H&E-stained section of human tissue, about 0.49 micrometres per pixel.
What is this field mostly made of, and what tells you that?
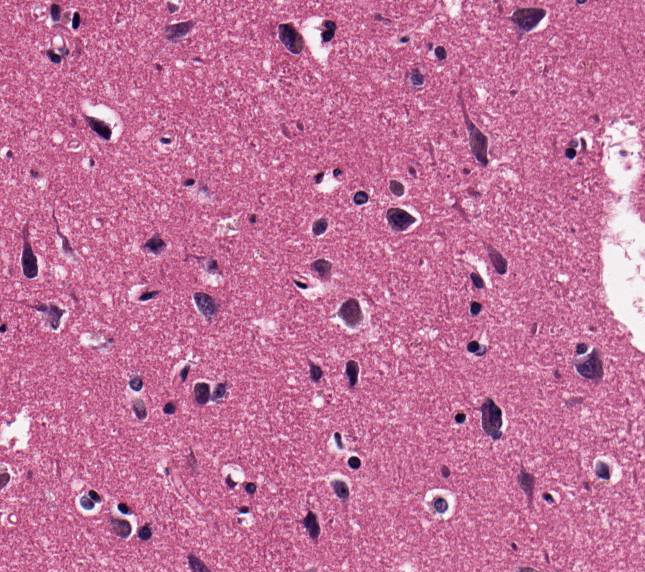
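You're looking at cerebral cortex. The background is a uniform pink, finely granular neuropil, with angular, triangular neuron bodies scattered singly through it, some tapering into a single process.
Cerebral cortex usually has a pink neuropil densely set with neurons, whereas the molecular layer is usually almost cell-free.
Small round dark nuclei with hardly any cytoplasm lie among the neurons.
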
